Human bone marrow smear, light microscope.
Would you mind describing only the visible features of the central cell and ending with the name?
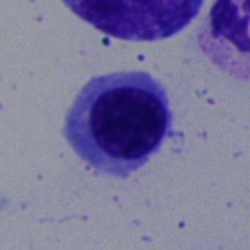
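An irregular outline with slightly angular corners bounds the cell. The nucleus lies off-centre, toward the right side. Its chromatin is dark and densely stained. The cytoplasm contains no visible granules. The cell is an erythroblast.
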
